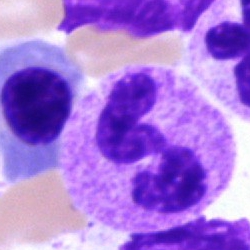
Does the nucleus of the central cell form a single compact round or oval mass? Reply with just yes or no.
No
